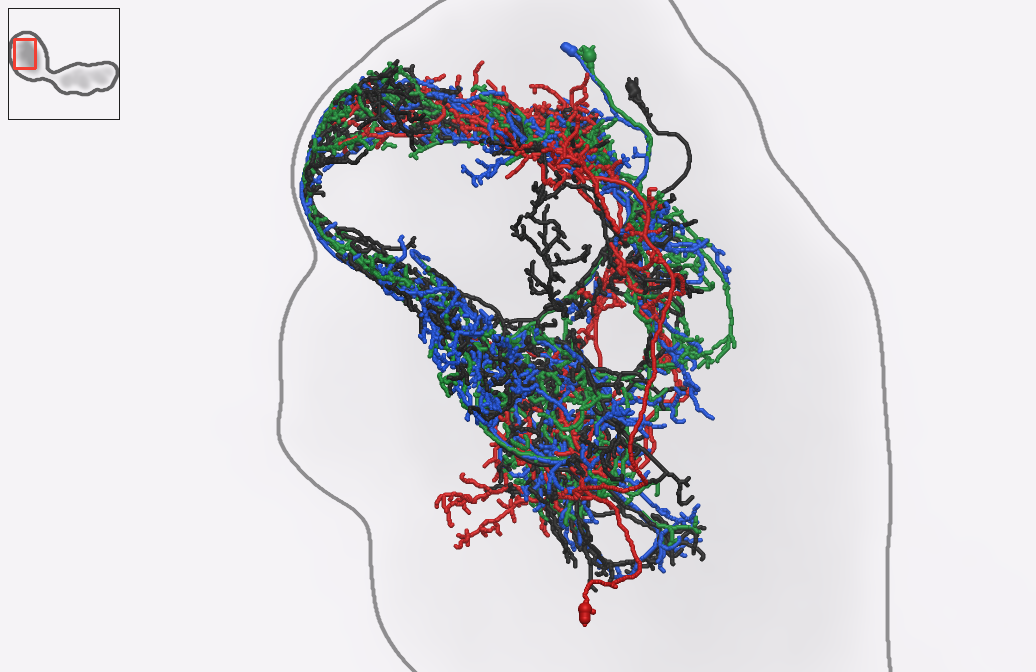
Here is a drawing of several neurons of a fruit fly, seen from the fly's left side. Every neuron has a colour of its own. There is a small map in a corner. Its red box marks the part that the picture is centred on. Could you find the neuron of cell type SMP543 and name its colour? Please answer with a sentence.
The colour is black.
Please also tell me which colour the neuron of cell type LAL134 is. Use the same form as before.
The colour is blue.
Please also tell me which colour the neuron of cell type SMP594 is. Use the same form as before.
The colour is red.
